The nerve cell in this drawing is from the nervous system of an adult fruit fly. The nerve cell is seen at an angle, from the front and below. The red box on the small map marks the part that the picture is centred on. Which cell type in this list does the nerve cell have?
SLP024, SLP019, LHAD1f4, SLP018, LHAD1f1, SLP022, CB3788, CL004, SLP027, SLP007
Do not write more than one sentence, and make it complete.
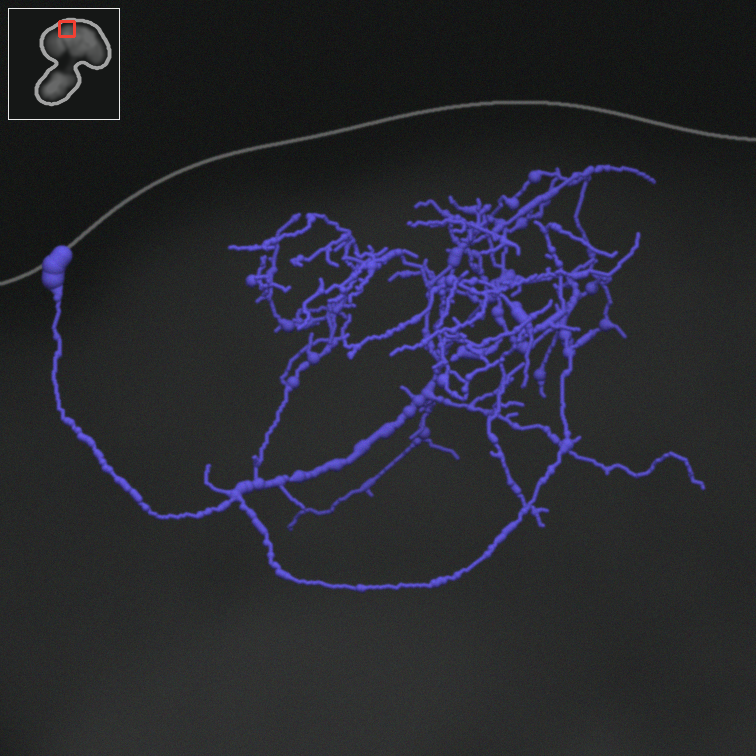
By cell type, this nerve cell is classified as CB3788.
